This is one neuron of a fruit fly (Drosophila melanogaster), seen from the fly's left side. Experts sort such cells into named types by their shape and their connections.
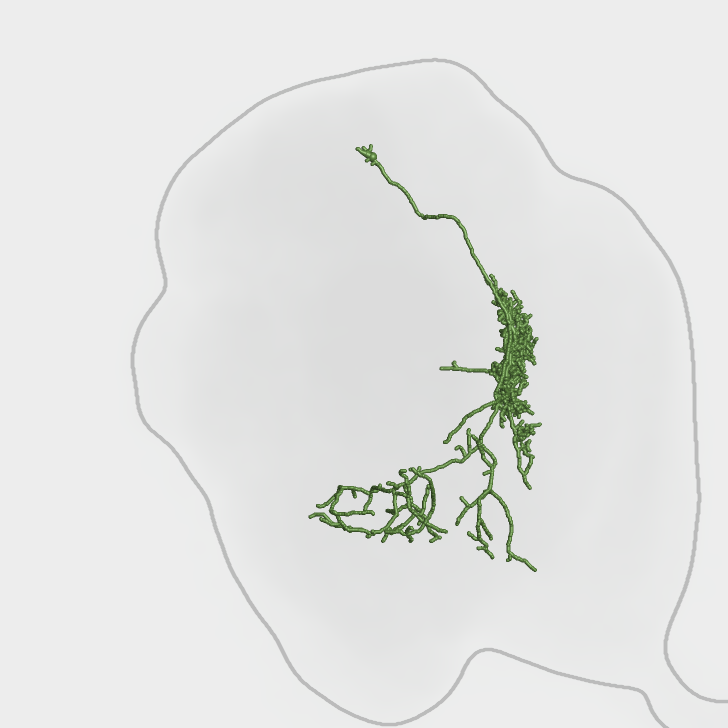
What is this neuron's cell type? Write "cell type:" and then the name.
cell type: PS126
